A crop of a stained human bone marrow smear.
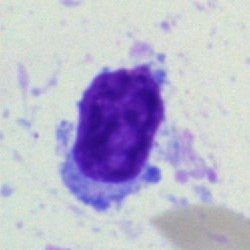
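Lymphocyte. Nucleus fills most of the cell; cytoplasm only a scant rim. Cytoplasm blue, mostly below the nucleus. Chromatin dark purple and clumped, with paler patches between clumps.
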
